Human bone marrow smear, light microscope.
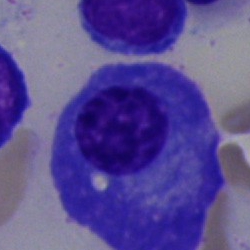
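Plasma cell with an irregular, somewhat angular outline. The nucleus lies off-centre toward the upper left, its chromatin clumped into dark patches separated by paler spaces. A single small, clear, round vacuole lies just below the nucleus.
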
